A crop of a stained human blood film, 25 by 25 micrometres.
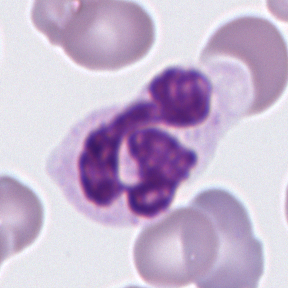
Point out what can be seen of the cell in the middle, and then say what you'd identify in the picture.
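Checking in turn: the chromatin is dark purple and coarsely clumped, and no nucleoli can be seen. The cytoplasm holds only fine, faint granules, with no coarse coloured granules and no vacuoles. The cell in the middle is a segmented neutrophil.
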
